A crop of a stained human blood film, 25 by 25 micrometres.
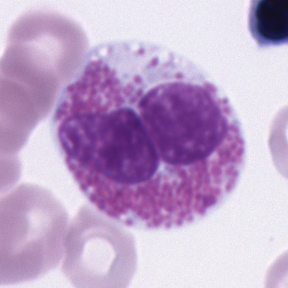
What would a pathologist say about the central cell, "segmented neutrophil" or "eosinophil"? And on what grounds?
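This is an eosinophil. What decides it is the nucleus, which has two lobes.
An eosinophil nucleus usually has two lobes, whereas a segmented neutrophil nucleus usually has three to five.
Notice that the two lobes are roughly equal in size and lie side by side. Now look at the cytoplasm: it is packed with reddish-pink granules, round and fairly uniform in size.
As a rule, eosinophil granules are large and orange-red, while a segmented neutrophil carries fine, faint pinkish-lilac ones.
The whole cell measures about 17 by 15 micrometres.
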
